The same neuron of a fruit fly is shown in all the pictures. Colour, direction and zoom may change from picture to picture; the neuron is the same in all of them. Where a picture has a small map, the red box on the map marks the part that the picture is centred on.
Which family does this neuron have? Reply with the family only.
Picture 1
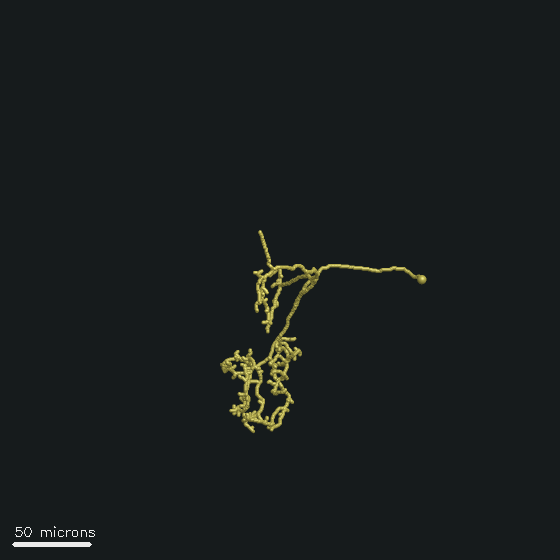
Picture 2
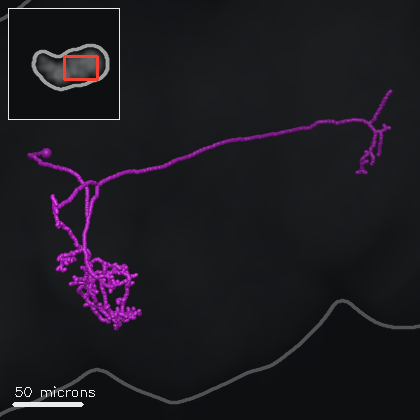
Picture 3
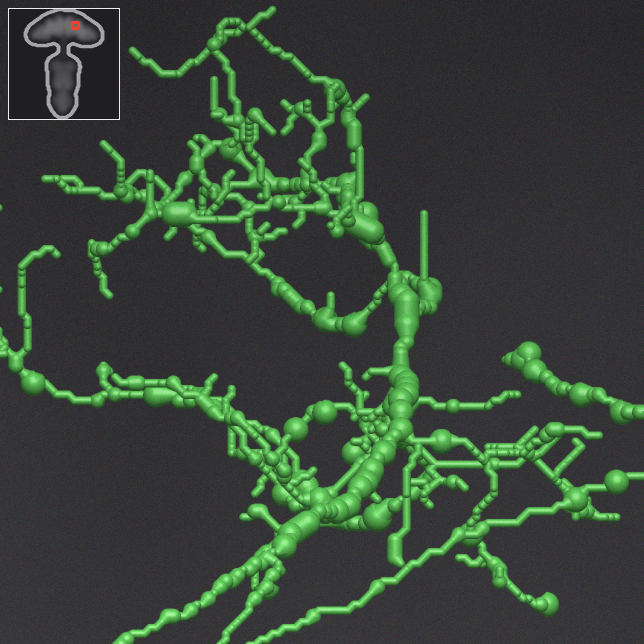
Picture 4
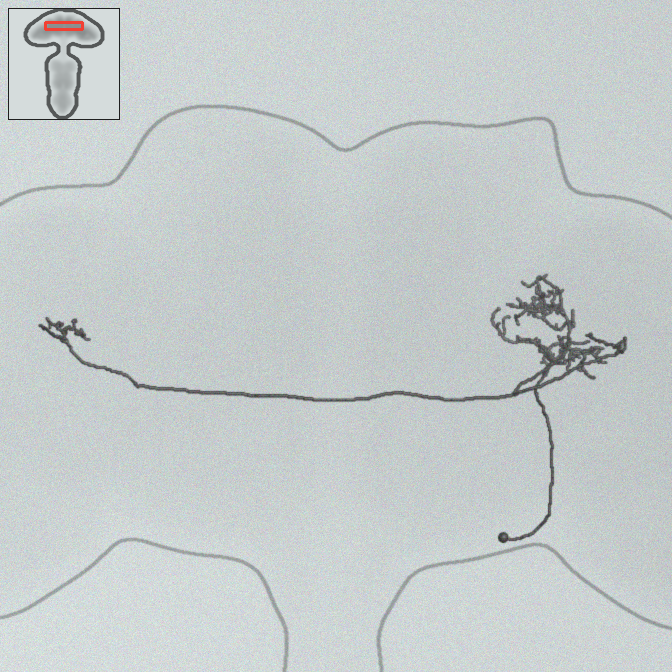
hemilineage VLPl&p2_posterior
